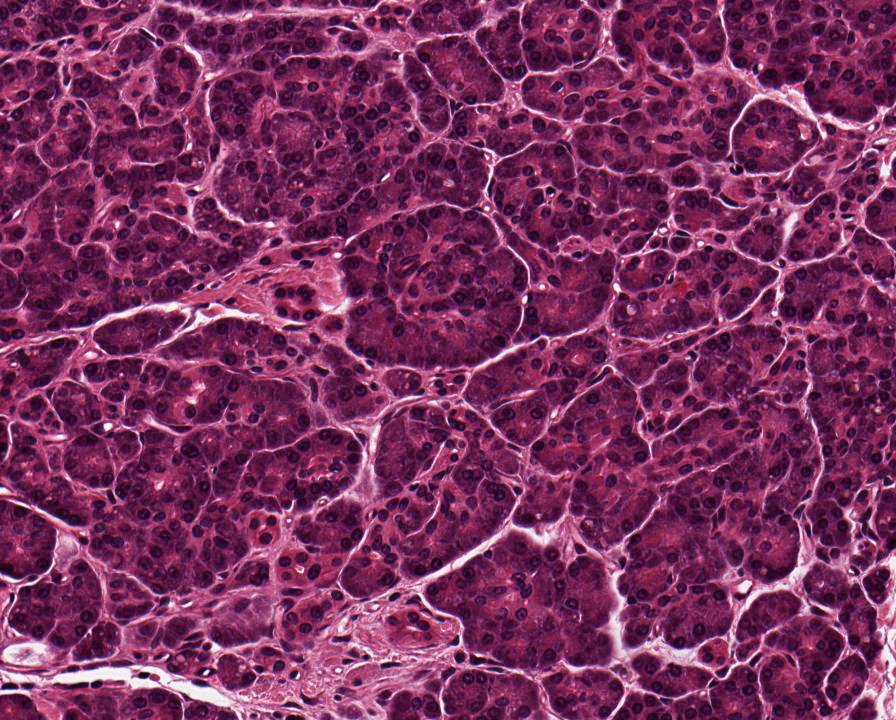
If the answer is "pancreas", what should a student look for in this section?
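This section is pancreas.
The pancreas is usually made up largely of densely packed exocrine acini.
That fits the field, which is filled with closely packed small rounded acini, grouped into lobules by thin pale strands.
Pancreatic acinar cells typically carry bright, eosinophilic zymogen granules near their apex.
Here the acinar cells have deeply stained, purple-red granular cytoplasm, and their round, dark nuclei lie towards the outer, basal edge of each acinus. The acinar lumina are tiny and hardly visible.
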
